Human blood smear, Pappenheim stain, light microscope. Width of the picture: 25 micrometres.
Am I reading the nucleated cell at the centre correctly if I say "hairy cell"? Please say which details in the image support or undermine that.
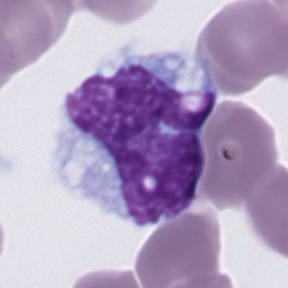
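Hairy cell does not fit; this cell is a monocyte. Its nucleus is irregular and folded, with indentations in its outline.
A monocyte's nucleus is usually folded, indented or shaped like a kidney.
The pale grey-blue cytoplasm holds several small clear vacuoles.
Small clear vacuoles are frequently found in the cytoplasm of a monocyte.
The cytoplasm has no coarse dark granules, the outer edge is irregular and faintly frayed, and a red cell presses against the right side.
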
